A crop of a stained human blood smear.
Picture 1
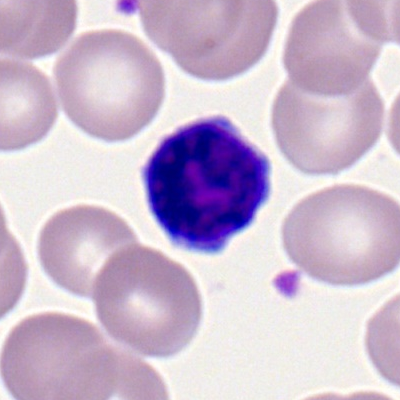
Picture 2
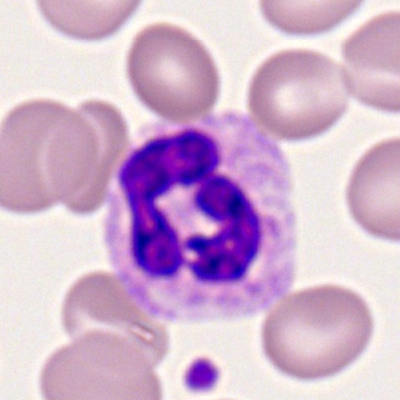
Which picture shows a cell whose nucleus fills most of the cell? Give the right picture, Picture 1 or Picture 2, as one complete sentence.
The cell shown in picture 1 is mostly filled by its nucleus.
